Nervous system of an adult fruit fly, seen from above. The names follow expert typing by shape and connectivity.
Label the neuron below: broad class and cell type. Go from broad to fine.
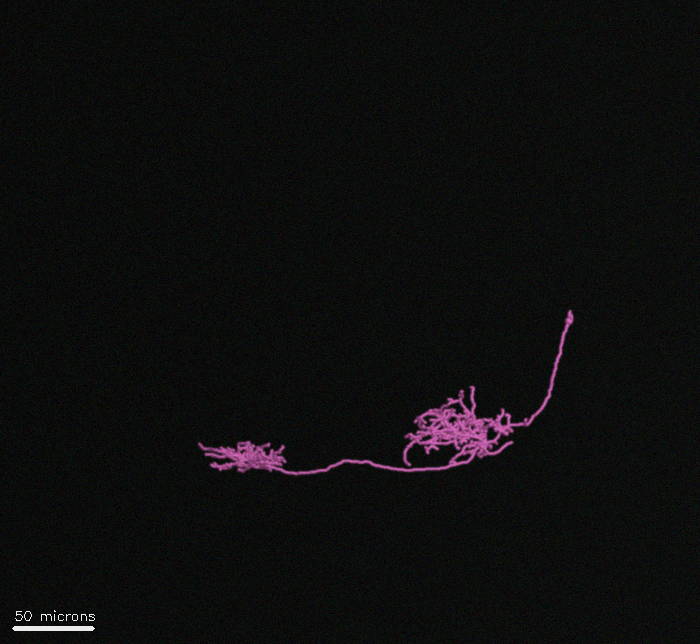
central-brain intrinsic neuron; PS303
